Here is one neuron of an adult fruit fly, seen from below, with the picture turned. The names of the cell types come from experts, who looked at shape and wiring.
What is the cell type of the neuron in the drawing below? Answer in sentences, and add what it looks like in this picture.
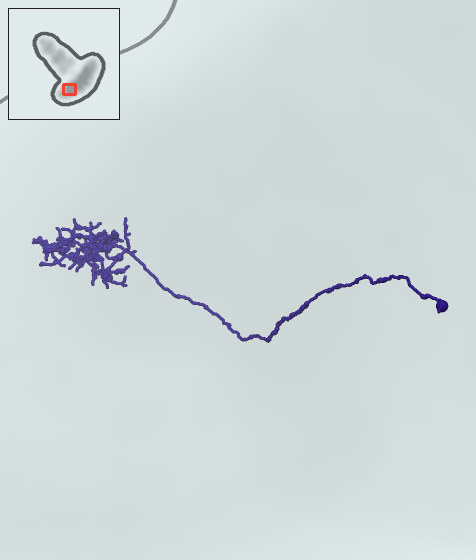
Its cell type is Li22. It is an optic-lobe intrinsic neuron. The cell body is on the right of the picture. In this view it is more than twice as wide as it is tall.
